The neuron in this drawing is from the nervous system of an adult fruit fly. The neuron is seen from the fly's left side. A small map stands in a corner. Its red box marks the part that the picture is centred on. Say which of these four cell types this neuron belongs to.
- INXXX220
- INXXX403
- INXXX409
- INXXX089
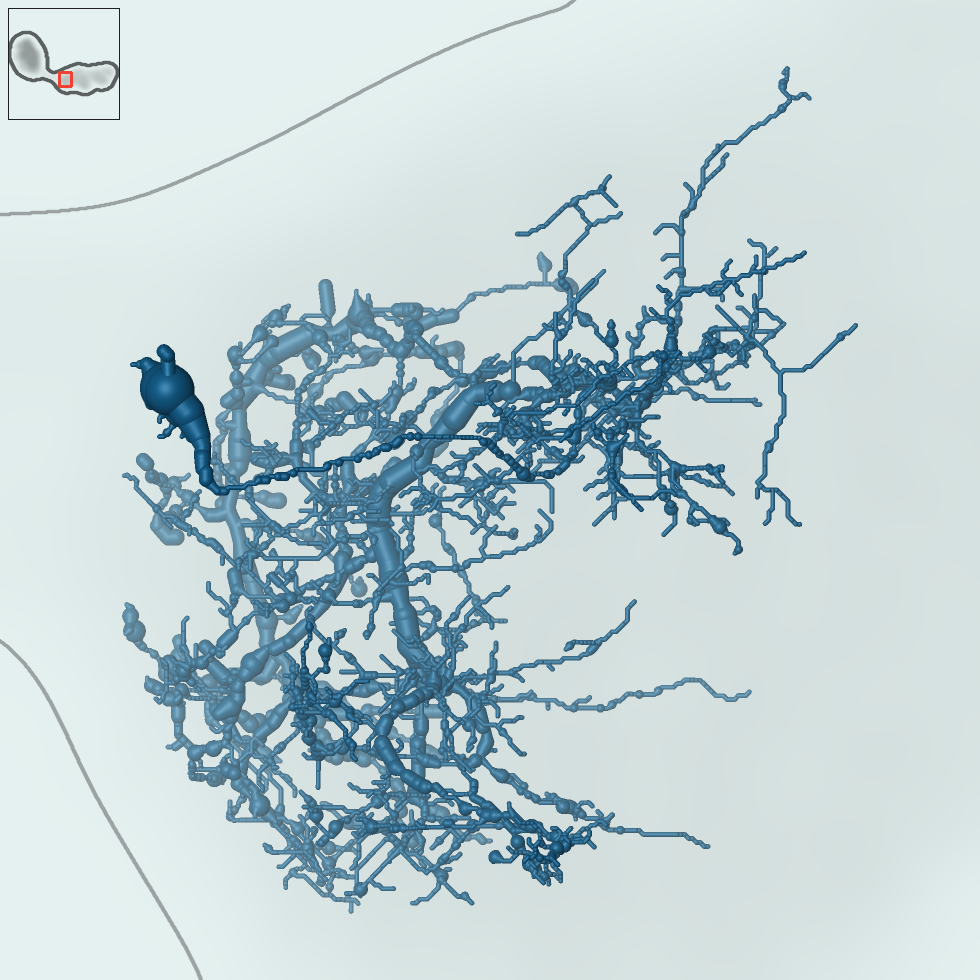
INXXX089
